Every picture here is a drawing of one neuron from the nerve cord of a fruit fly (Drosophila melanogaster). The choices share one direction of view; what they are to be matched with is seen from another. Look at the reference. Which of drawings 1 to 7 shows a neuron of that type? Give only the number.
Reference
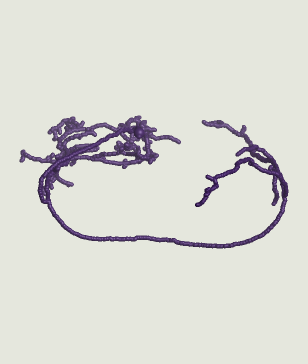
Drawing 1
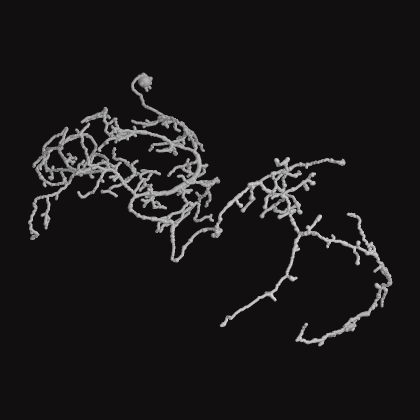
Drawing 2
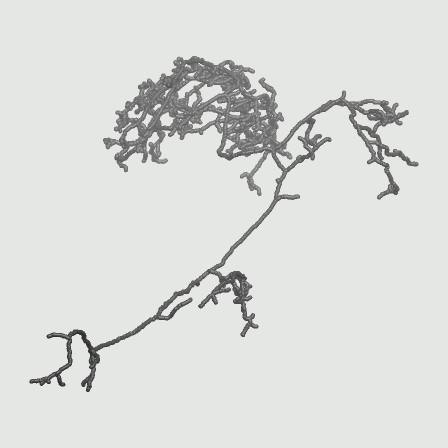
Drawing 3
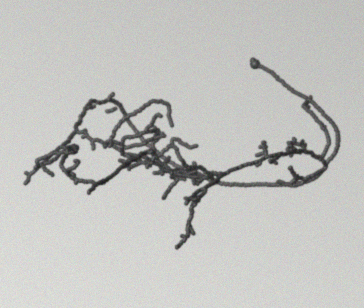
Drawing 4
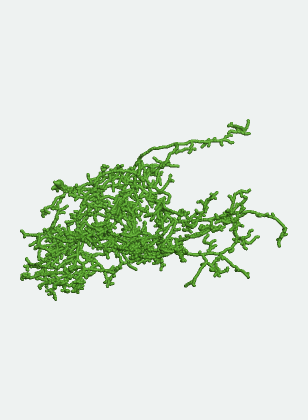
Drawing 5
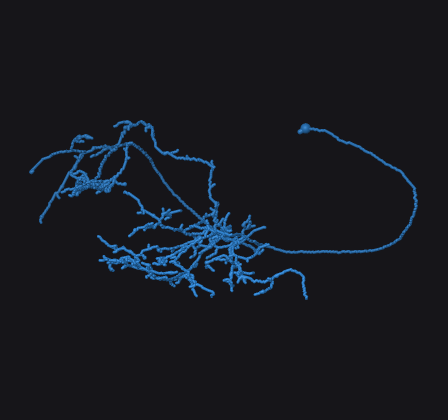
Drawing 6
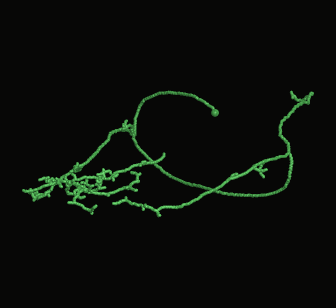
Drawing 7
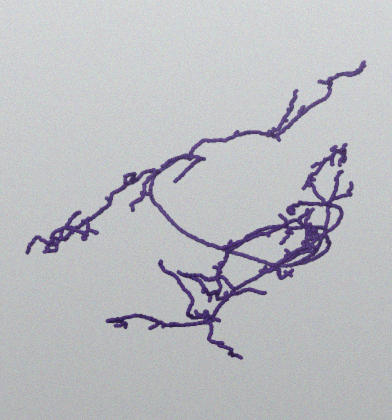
6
